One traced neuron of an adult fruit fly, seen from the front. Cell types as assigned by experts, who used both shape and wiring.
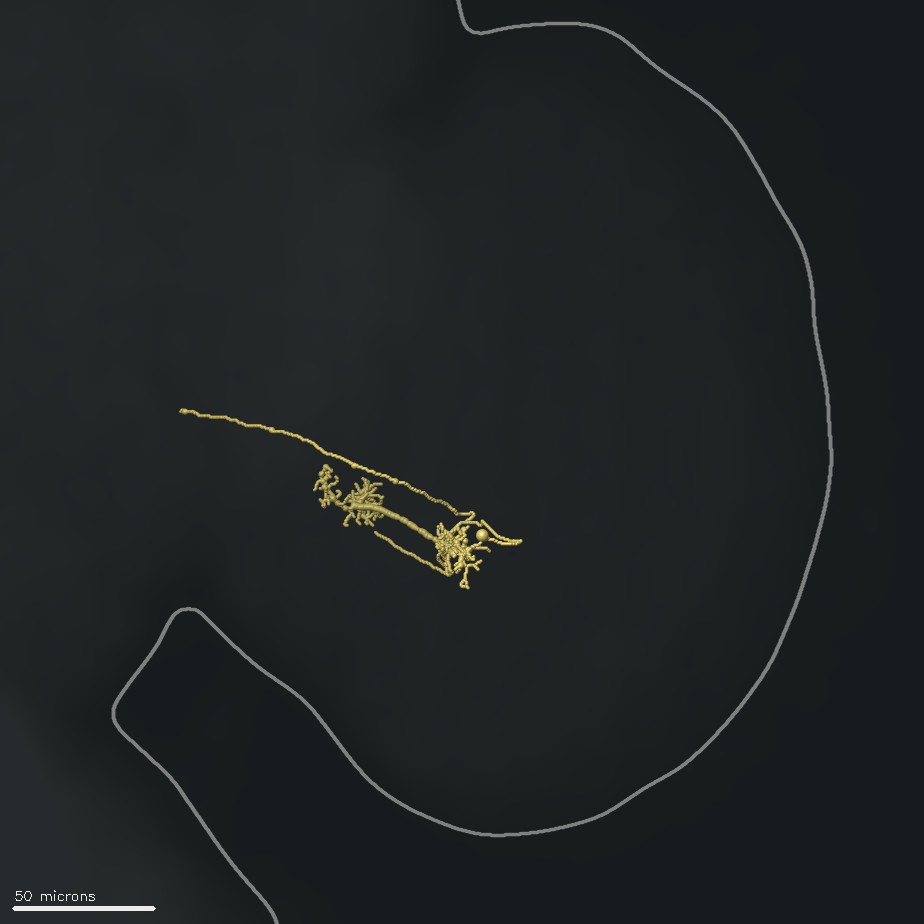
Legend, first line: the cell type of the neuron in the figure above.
TmY14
